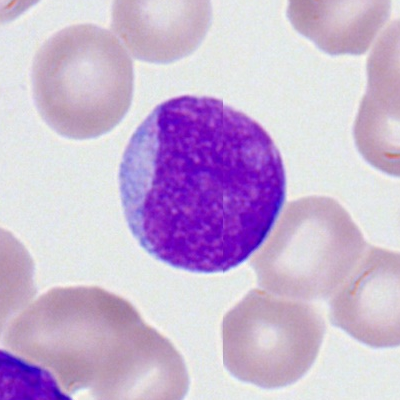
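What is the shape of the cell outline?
Round and smooth.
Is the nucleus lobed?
No; it is a single unlobed mass that fills most of the cell and lies toward the right side.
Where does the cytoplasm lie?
In a narrow pale blue crescent on the left side.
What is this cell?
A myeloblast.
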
